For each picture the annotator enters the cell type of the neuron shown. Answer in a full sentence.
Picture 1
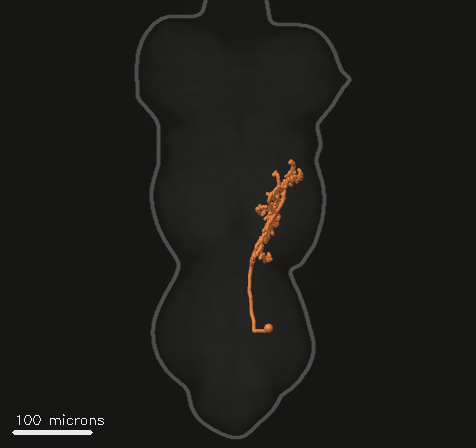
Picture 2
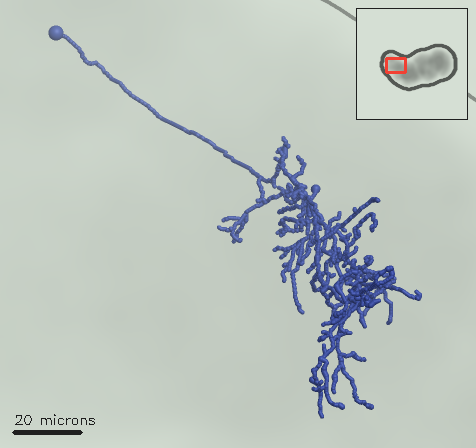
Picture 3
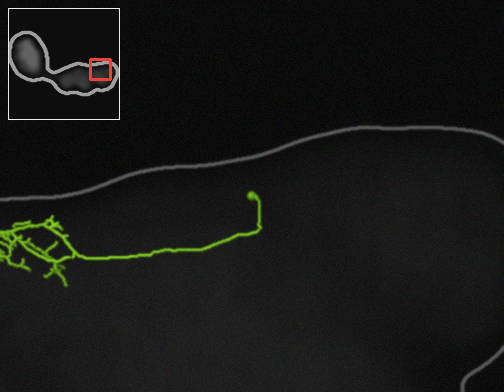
The cell type is IN03B063.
